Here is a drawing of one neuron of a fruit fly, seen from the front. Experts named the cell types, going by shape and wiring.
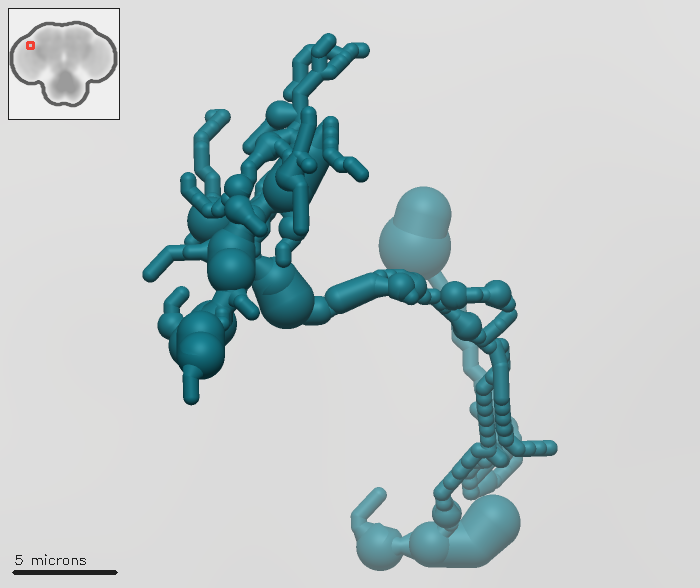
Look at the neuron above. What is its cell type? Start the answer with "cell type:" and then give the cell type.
cell type: T4d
